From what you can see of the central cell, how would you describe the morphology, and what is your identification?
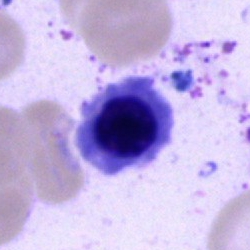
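Follow the edge of the cell with your eye: its outline is irregular, with small blunt bumps. Inside, the chromatin is dark and dense. The cytoplasm is blue, and you won't find any granules in it. The cell is an erythroblast.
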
